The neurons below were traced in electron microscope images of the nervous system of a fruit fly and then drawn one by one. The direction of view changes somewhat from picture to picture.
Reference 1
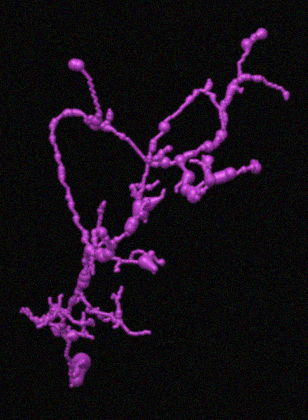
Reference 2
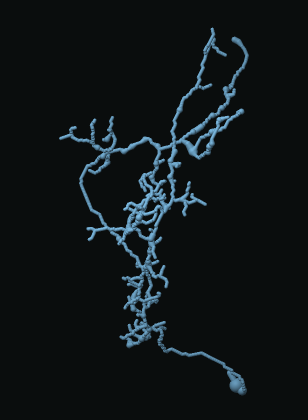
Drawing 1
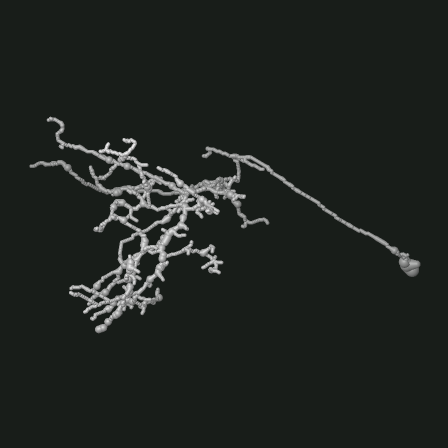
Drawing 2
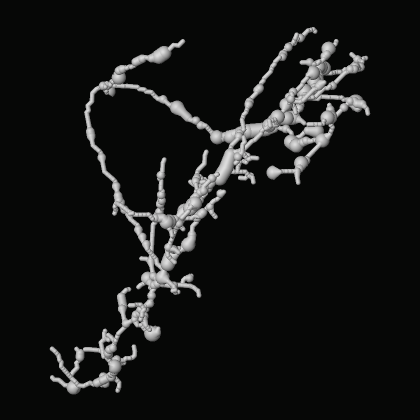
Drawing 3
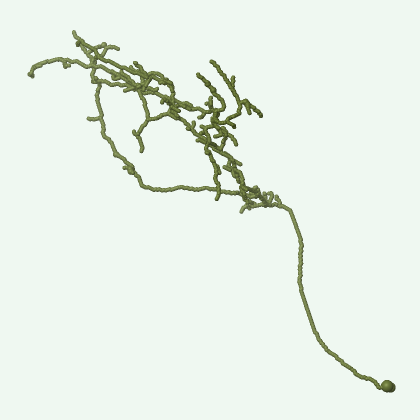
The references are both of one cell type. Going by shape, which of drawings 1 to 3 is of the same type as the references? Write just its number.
2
